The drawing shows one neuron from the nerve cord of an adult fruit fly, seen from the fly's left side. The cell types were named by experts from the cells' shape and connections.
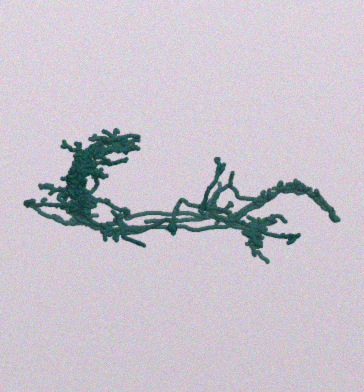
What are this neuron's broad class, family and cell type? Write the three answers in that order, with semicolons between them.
nerve-cord intrinsic neuron; hemilineage 05B; IN05B001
